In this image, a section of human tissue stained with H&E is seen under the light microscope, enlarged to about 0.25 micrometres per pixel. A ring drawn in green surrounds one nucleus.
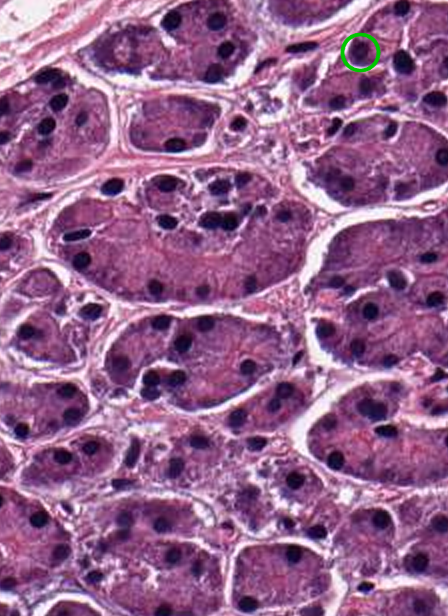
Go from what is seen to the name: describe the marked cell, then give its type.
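The nucleus is round and dark purple, about the same size as the nuclei around it. The nucleus sits close to the cell's edge, against a thin white cleft. The cell lies in a group of similar cells that is set apart from the neighbouring groups by white clefts and thin pale strands. Type of cell: pancreatic acinar cell.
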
